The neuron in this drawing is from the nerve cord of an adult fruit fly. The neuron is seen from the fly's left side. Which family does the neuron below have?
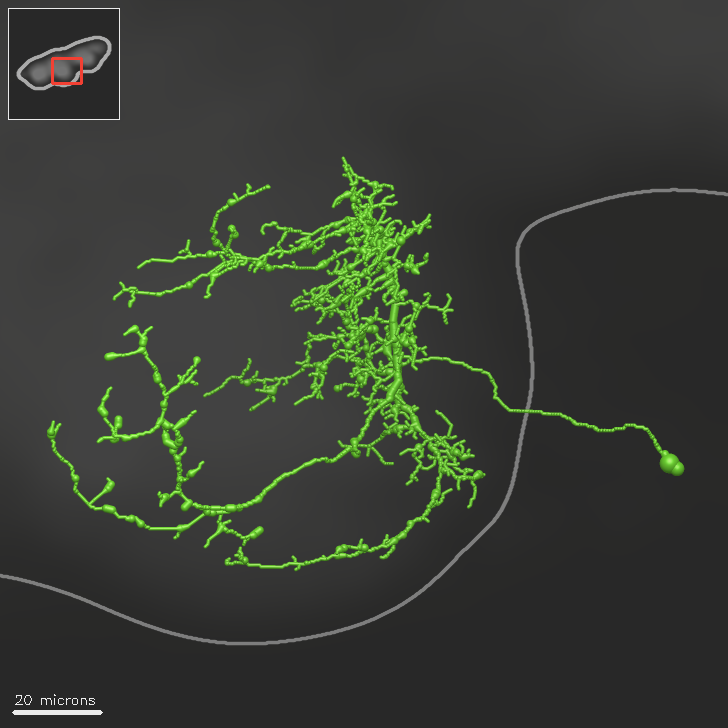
hemilineage 20A.22A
